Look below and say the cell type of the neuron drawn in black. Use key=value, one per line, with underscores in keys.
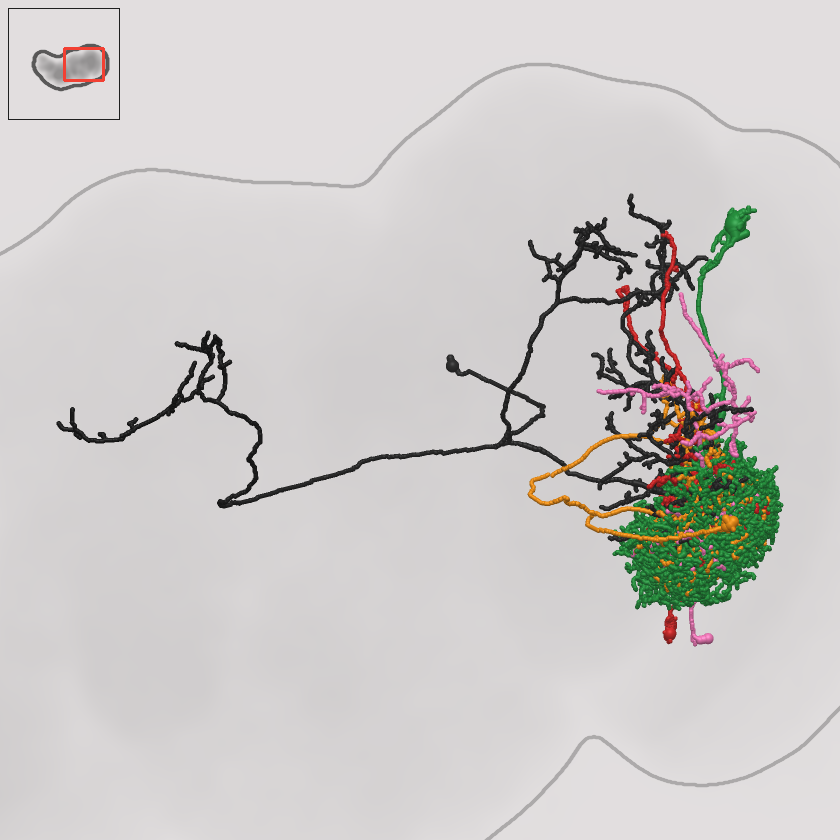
cell_type=AVLP504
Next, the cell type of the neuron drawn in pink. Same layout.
cell_type=CB1565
